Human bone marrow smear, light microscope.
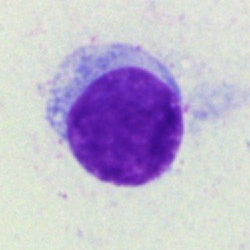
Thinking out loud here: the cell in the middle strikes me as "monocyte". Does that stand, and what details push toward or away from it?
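Monocyte is not the right name; this is a hairy cell. For hairy cell: the outer edge of the pale blue cytoplasm is irregular and ragged rather than smooth.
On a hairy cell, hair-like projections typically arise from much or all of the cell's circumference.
Simply seen: the nucleus sits off-centre toward the lower right, with most of the cytoplasm on the upper left; the chromatin is deep purple, dense and somewhat clumped; no distinct nucleolus or granules are visible.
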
